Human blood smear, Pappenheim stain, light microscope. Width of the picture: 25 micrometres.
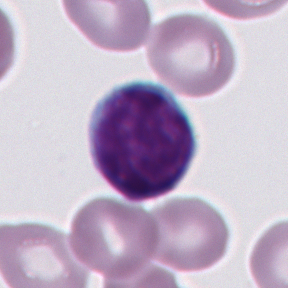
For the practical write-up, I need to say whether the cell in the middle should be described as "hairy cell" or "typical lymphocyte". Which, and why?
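This is a typical lymphocyte, not a hairy cell. The deciding feature is the cytoplasm, which forms at most a very thin, pale bluish rim around the nucleus.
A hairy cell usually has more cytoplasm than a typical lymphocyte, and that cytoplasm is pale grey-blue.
Otherwise, the cell outline is smooth and roughly round, the nucleus is round to slightly oval without indentation and about 10 by 8 micrometres, and no vacuoles are seen.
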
